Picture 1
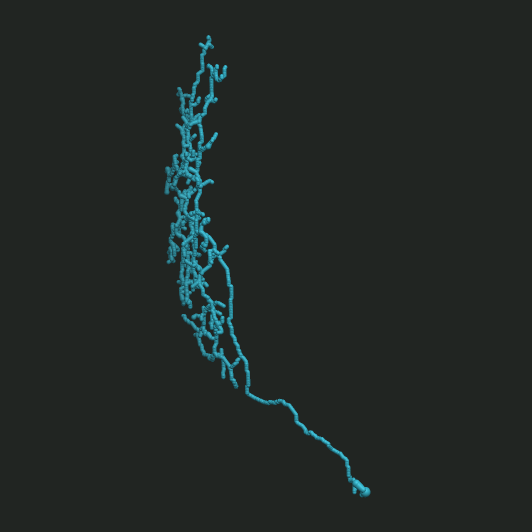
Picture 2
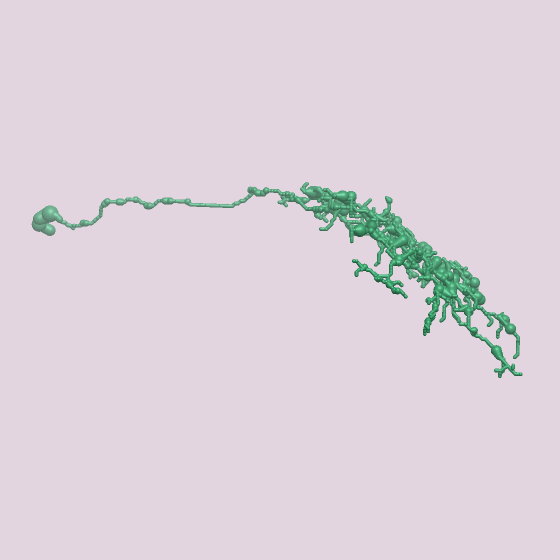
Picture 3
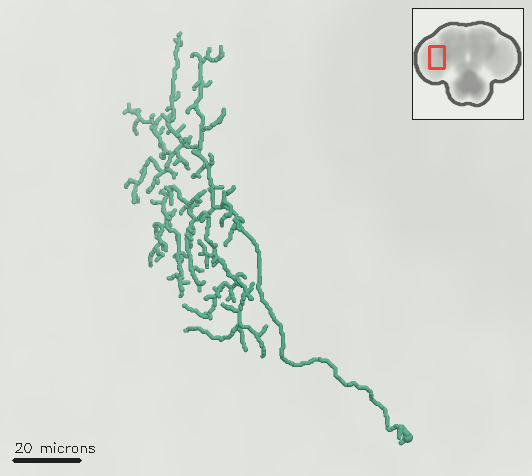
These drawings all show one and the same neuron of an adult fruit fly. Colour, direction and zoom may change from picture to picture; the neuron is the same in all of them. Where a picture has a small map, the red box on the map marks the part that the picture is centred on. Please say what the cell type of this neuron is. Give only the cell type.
Cm11a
